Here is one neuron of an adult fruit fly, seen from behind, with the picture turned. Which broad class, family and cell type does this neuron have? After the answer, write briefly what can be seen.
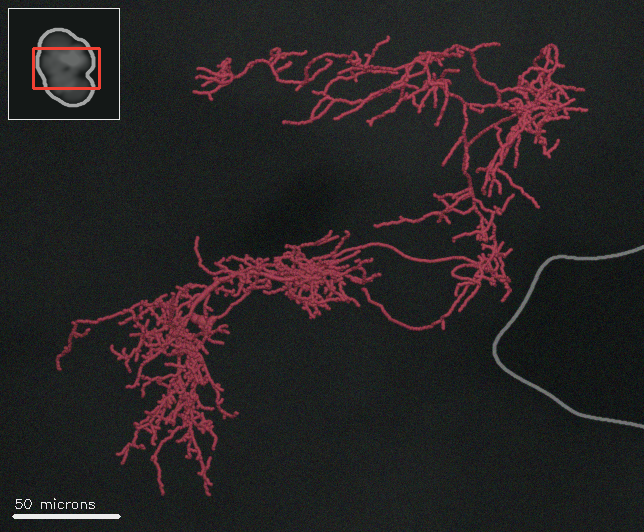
Its broad class is descending neuron. The family is DNd. It is of cell type DNd05. By the scale bar it is about 250 microns wide in this view. More than a hundred branch ends can be seen.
